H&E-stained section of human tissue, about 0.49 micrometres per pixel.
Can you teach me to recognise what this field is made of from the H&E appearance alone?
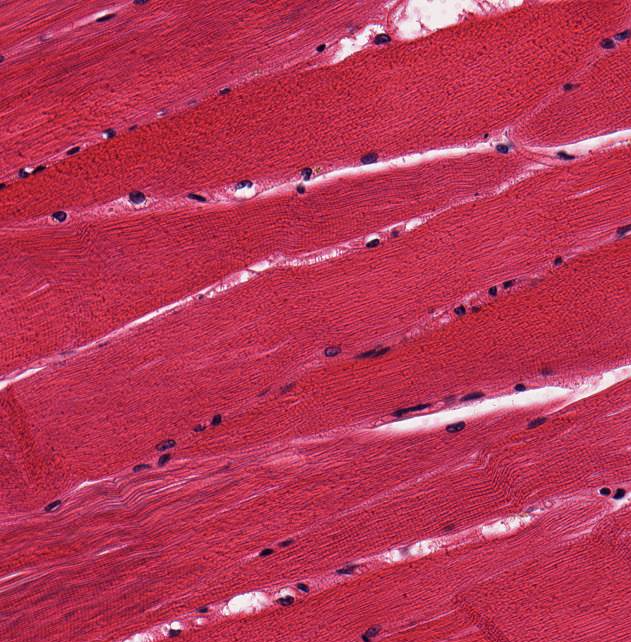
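Skeletal muscle, I'd say: long parallel fibres fill the whole field, rising diagonally from lower left to upper right. Across their width I can make out fine transverse cross-striations.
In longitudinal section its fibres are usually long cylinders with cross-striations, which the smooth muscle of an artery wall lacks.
Now the nuclei: small, dark, oval to elongated, aligned with the fibres, and sitting at the edges just beneath the borders rather than centrally.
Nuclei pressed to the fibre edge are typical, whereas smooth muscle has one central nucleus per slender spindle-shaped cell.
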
